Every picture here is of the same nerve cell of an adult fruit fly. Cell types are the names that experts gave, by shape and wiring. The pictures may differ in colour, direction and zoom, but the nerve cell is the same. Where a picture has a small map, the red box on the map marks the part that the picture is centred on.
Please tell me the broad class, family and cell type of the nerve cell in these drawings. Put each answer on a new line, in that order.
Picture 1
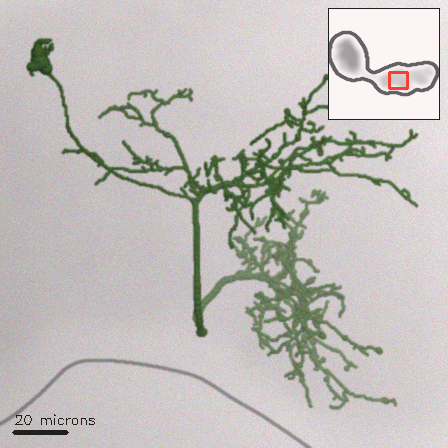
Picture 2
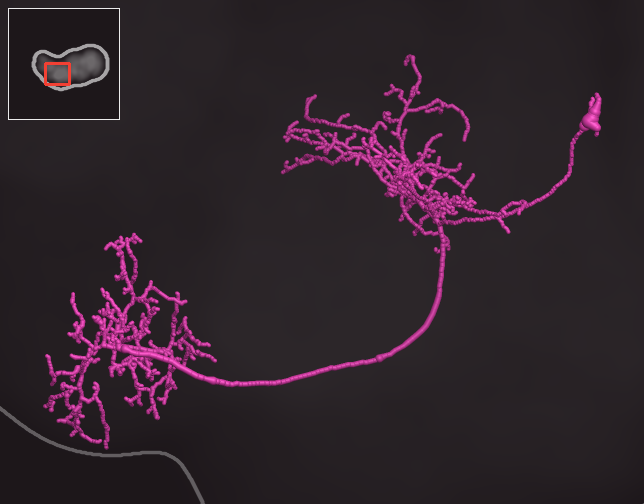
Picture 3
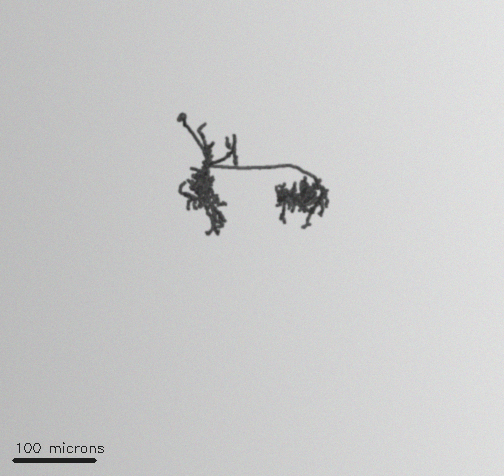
nerve-cord intrinsic neuron
hemilineage 01A
IN01A025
